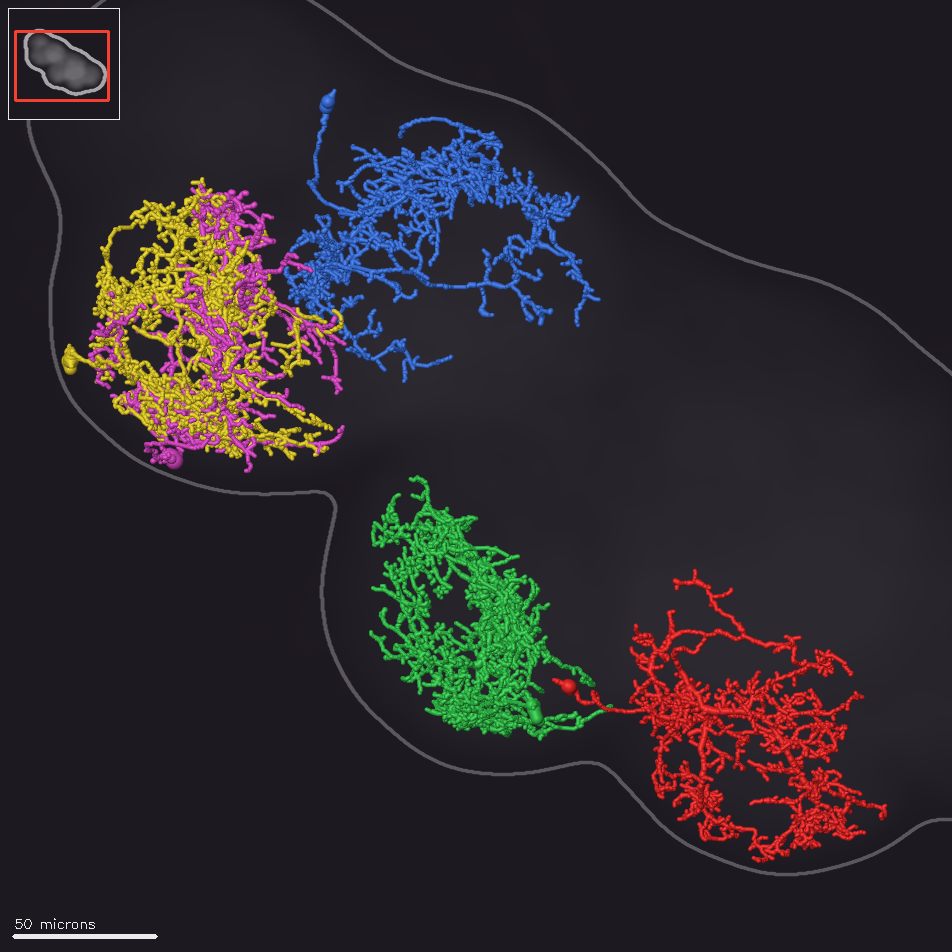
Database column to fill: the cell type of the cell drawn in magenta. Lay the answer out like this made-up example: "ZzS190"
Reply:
"IN16B024"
